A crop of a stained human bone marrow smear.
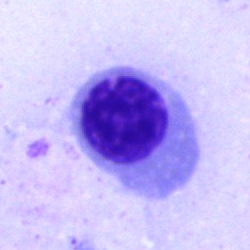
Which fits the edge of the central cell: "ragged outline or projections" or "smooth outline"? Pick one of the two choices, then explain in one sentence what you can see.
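Smooth outline. The cell outline is smooth without surface projections.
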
